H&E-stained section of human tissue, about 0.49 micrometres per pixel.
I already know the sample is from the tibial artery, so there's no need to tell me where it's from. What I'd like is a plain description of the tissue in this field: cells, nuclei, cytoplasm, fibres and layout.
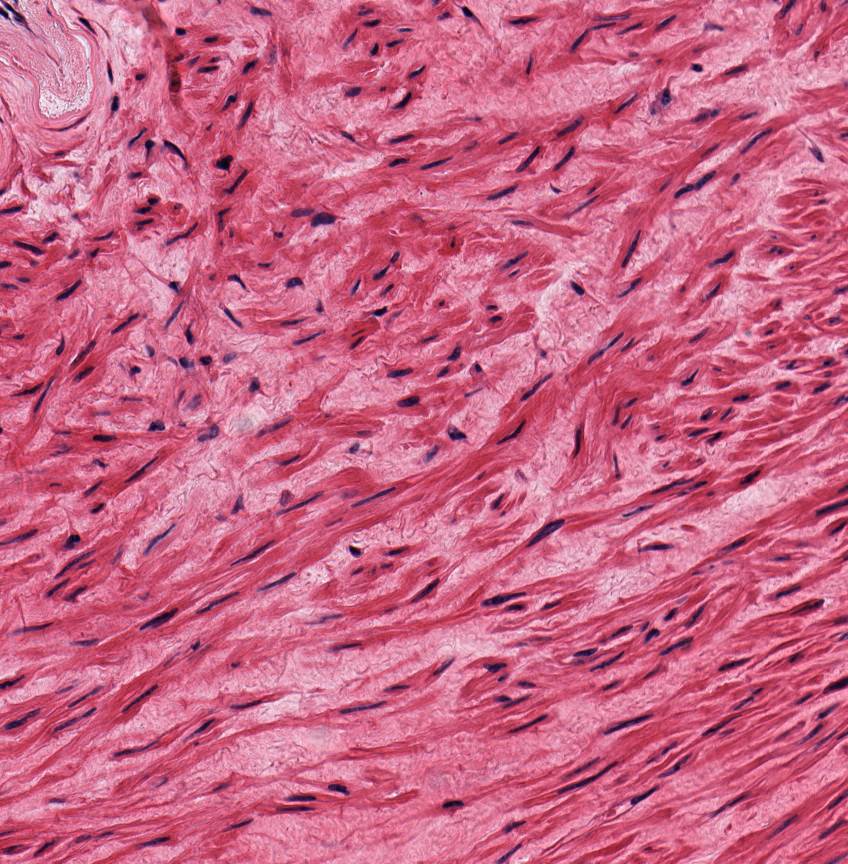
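In the lower half I'm seeing spindle cells gathered into long bundles that run diagonally from lower left toward upper right. Higher up, the bundles turn in varied directions and cross one another, so many nuclei there look short or rounded. The cytoplasm is pink, and the cell borders are indistinct, merging into the surrounding fibres. Between the cellular bundles sits a paler pink, finely fibrillar material.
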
